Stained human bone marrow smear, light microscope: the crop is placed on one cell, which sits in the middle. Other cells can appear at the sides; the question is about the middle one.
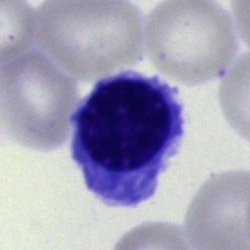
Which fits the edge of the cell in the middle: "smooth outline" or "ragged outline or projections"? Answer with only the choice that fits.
Ragged outline or projections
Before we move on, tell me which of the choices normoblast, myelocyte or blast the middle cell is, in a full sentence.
The cell under consideration, at the middle of the crop, is a normoblast.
